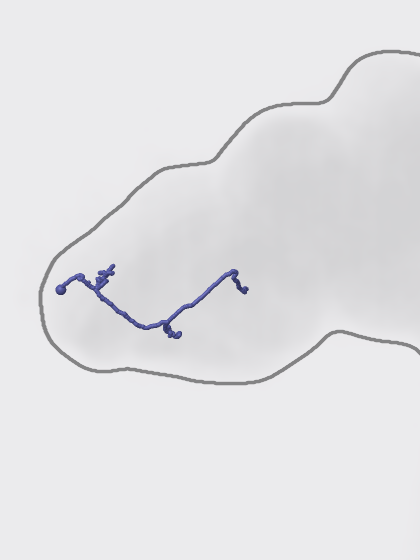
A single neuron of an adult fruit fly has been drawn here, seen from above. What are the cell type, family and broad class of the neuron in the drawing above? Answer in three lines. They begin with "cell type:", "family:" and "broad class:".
cell type: TmY9b
family: TmY
broad class: optic-lobe intrinsic neuron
